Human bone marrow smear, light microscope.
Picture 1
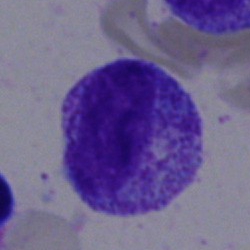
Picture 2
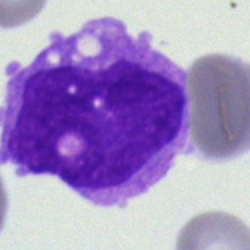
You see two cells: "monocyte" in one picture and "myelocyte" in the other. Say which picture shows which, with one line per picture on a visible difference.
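The cell in picture 1 is a myelocyte. Fine reddish-purple granules are scattered over the right side of the cell.
The cell in picture 2 is a monocyte. No distinct granules are seen in the cytoplasm.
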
